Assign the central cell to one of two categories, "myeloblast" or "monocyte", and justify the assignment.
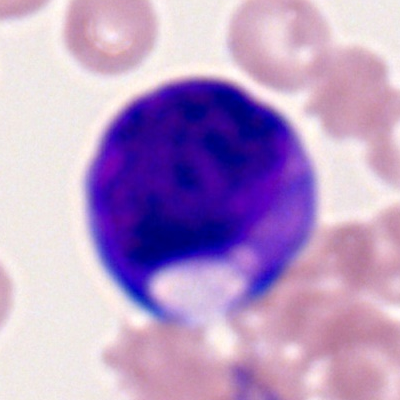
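This one is a myeloblast. What settles it for me is the cytoplasm: only a narrow rim, widest at the lower right.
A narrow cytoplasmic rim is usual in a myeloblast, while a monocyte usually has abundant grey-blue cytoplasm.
The nucleus, I notice, fills most of the cell, and its dark purple chromatin shows darker clumps scattered through it. At the bottom of the cell, a pale, nearly white area lies in the cytoplasm.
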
